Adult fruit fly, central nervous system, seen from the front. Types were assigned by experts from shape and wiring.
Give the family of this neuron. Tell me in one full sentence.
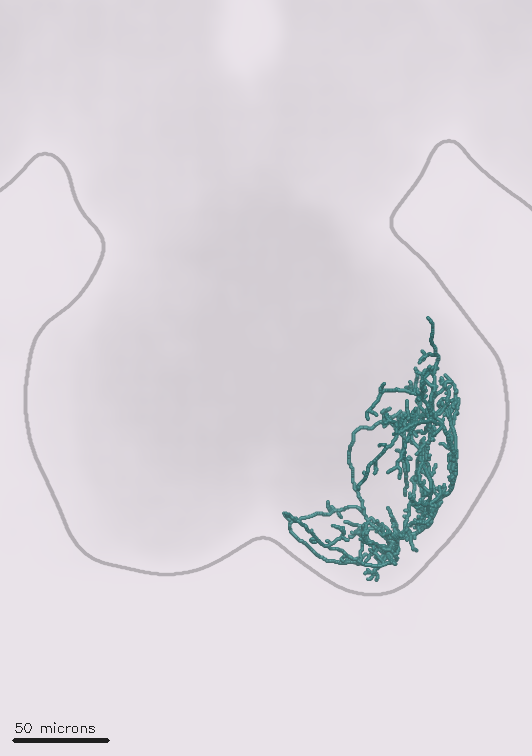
The neuron has the family hemilineage 04B.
